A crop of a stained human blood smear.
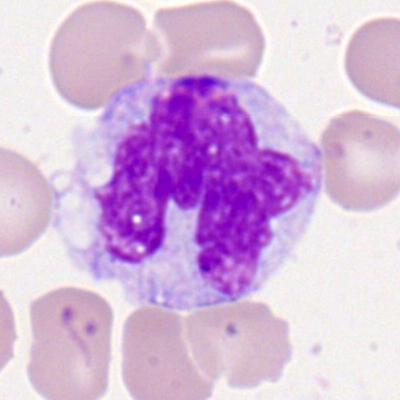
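Monocyte whose nucleus is deeply folded into two limbs joined at the top, rather like an inverted U. The cell itself is roughly round, and its cytoplasm is a pale grey-blue. Off on the left side you can pick out small clear vacuoles in the cytoplasm.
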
